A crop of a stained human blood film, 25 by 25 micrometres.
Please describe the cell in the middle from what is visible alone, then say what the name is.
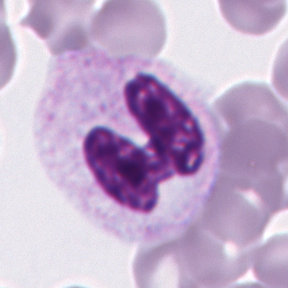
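Chromatin dark purple, coarsely clumped. Nucleoli not visible. Cytoplasm: fine lilac granules, evenly scattered; no vacuoles. Segmented neutrophil.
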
